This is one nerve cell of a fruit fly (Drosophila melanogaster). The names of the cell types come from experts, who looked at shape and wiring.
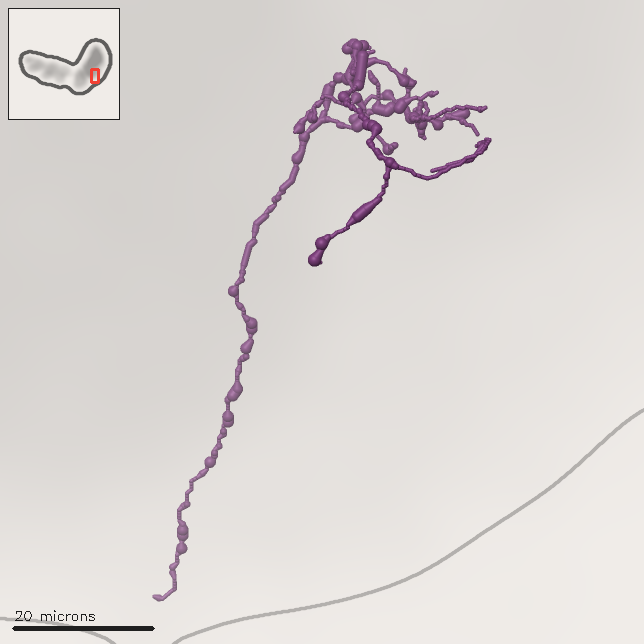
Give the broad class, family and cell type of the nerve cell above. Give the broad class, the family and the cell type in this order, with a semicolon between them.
sensory neuron entering the brain; class gustatory; LB2a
